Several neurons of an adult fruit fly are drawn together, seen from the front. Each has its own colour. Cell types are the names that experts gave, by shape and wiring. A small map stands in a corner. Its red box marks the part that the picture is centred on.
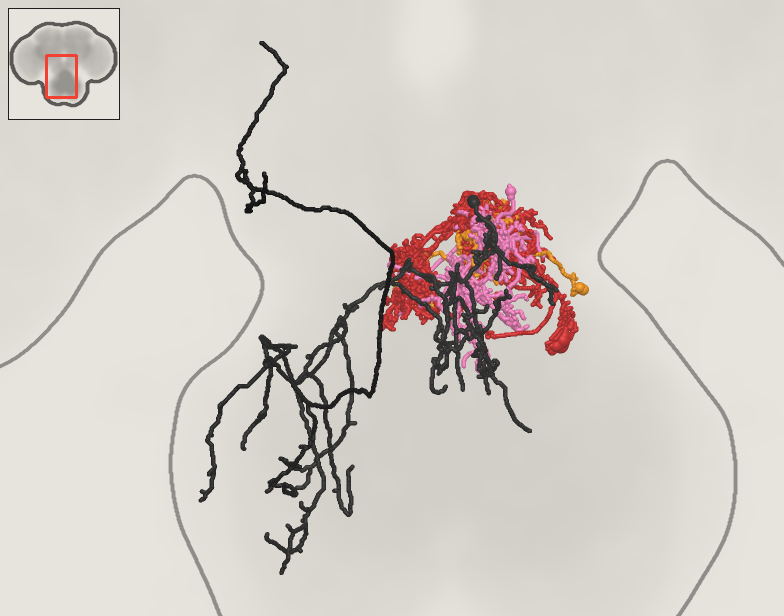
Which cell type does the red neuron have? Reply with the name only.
MNad19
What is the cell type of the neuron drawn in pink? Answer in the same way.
IN19B068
